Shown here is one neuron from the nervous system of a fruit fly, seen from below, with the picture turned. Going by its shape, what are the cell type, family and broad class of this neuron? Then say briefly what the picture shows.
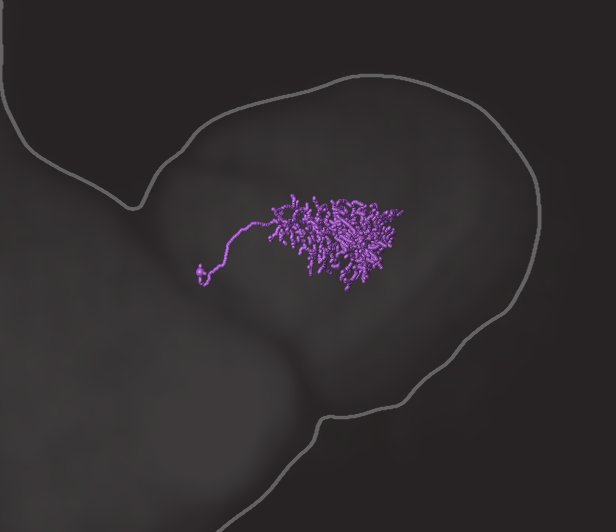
It is of cell type Pm7. The family is Pm. It is an optic-lobe intrinsic neuron. It is in the brain and does not reach the nerve cord. As drawn here it is wider than it is tall.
